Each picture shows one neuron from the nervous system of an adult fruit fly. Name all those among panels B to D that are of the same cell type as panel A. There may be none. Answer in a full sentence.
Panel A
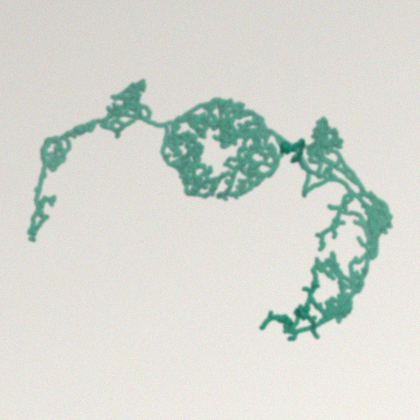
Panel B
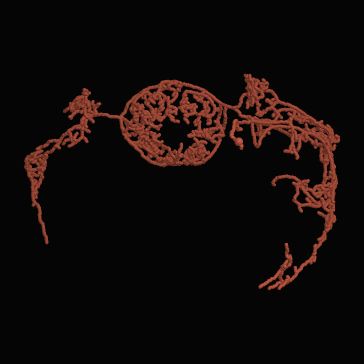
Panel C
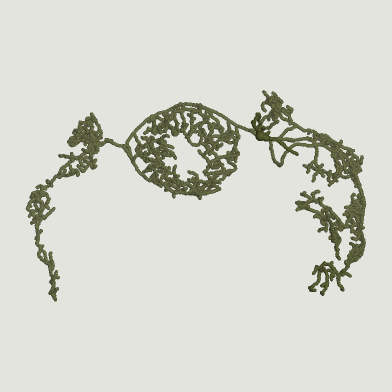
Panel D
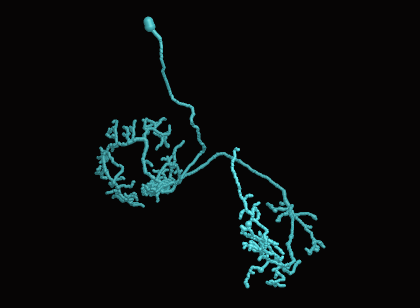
Panel B and panel C are of the same cell type.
